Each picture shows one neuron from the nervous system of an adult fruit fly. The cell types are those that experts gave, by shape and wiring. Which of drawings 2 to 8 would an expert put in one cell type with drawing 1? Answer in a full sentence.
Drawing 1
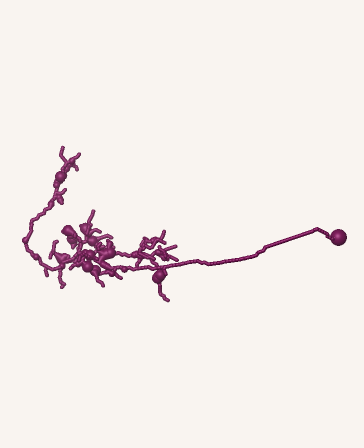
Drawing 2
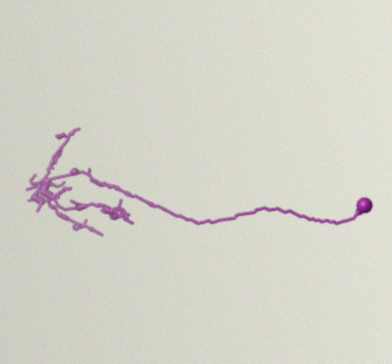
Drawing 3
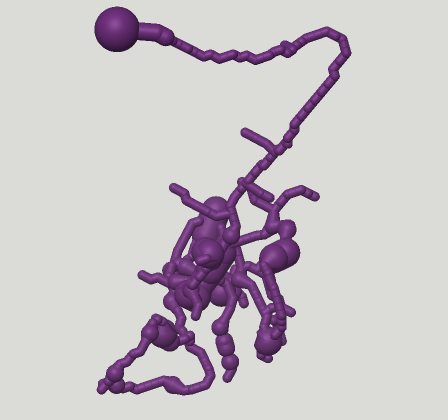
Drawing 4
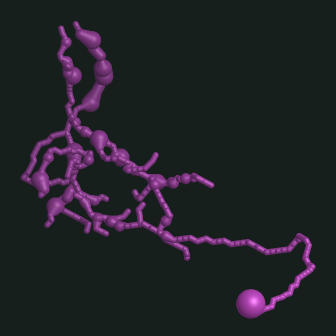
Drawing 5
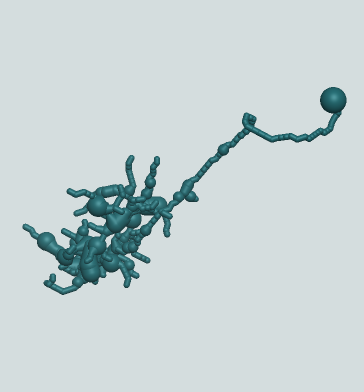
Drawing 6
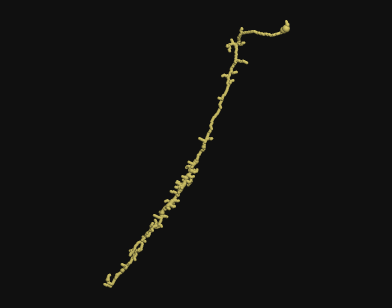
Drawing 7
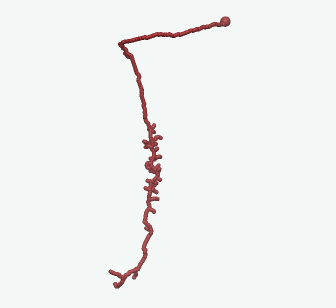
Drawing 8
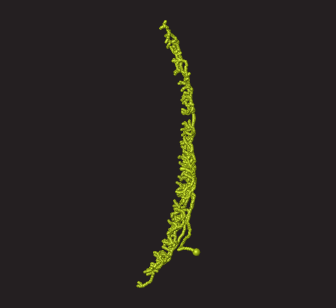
Drawing 2, drawing 3, drawing 4 and drawing 5 are of the same cell type.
